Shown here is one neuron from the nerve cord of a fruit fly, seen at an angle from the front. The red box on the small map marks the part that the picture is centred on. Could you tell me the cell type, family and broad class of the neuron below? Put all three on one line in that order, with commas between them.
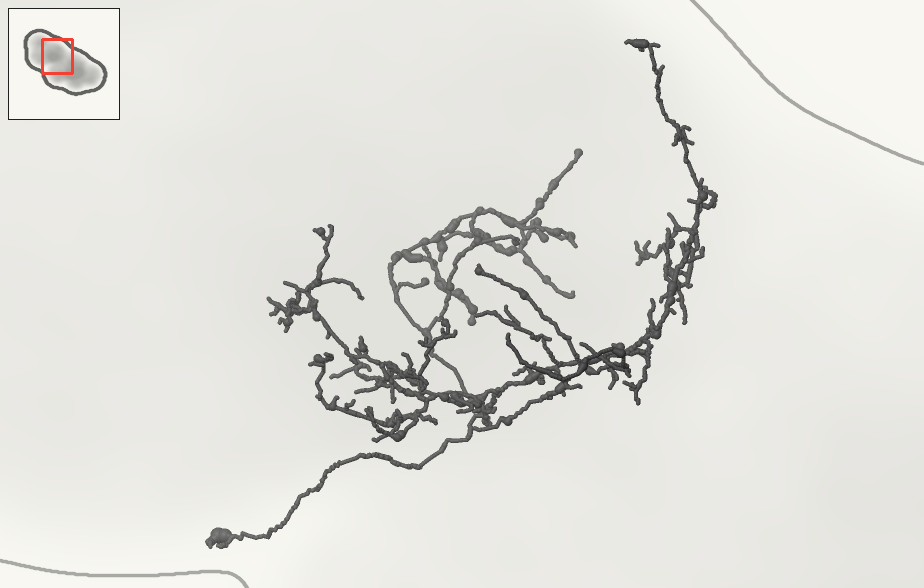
IN14A044, hemilineage 14A, nerve-cord intrinsic neuron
